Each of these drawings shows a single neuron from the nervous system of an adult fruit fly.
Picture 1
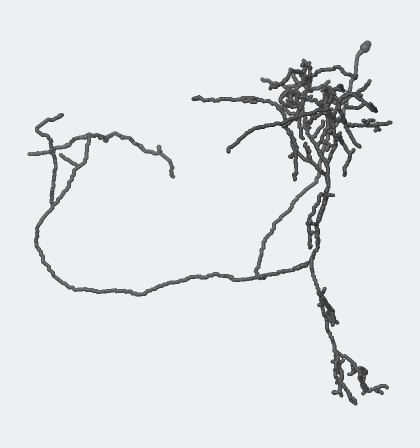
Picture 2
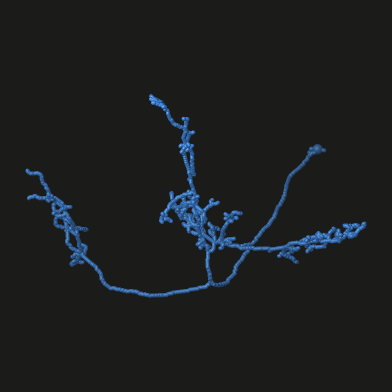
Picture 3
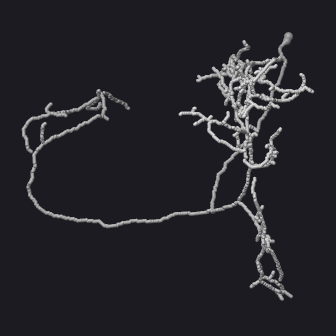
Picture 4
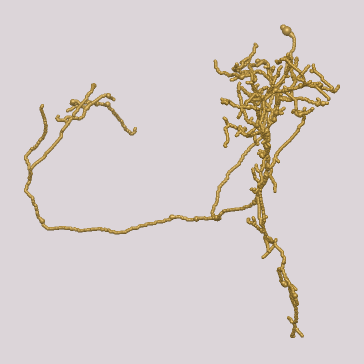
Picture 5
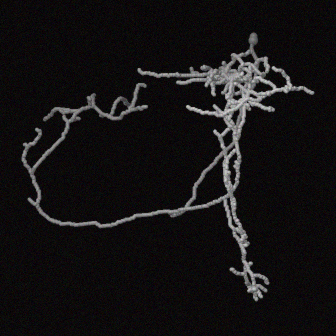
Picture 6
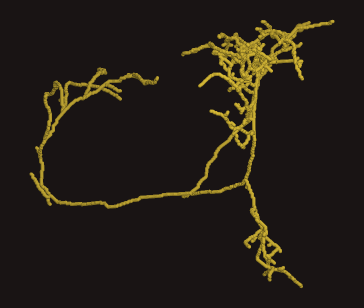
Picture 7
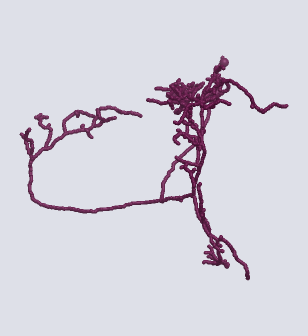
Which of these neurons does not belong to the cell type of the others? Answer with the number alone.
2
